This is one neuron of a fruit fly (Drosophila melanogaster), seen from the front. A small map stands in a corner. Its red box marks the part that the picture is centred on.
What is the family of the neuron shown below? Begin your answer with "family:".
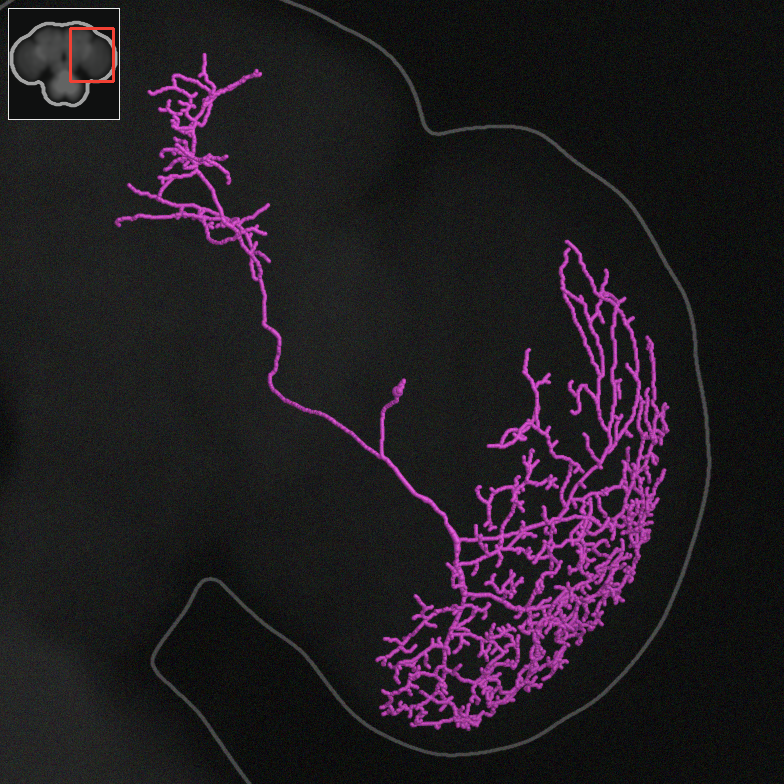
family: MeVP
